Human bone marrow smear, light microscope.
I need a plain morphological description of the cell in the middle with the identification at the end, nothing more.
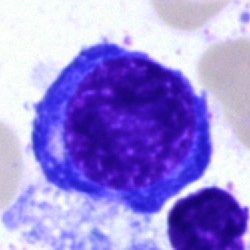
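You'll see the outline is roughly round, though the edge is slightly irregular and bumpy. The nucleus is pushed off-centre to the right, so there's a wider rim of cytoplasm on the left. Its chromatin is dense and dark purple. No distinct granules show up in the cytoplasm. So that's an erythroblast.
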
